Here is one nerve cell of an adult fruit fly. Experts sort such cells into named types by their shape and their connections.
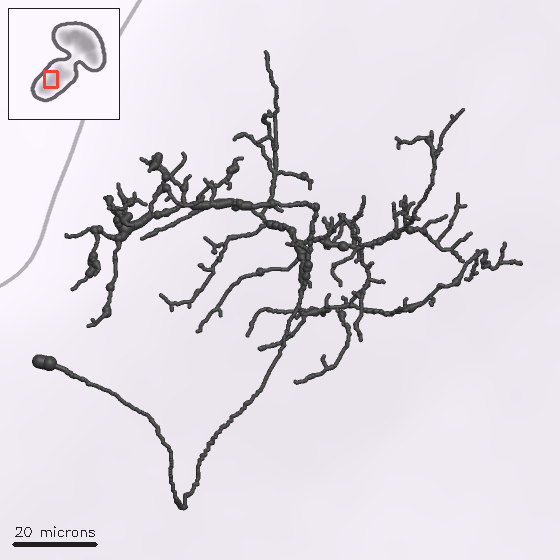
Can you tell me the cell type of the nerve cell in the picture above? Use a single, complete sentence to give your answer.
It is IN21A040 that this nerve cell is, by cell type.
